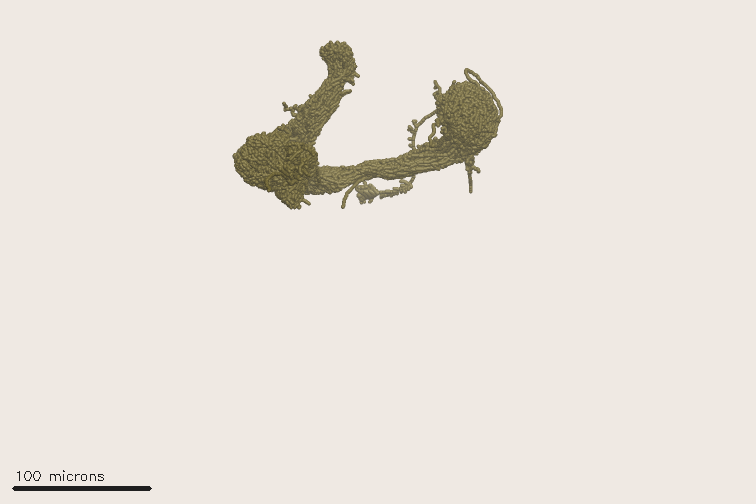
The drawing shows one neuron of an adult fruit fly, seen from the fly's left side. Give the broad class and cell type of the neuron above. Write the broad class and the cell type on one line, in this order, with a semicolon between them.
central-brain intrinsic neuron; APL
